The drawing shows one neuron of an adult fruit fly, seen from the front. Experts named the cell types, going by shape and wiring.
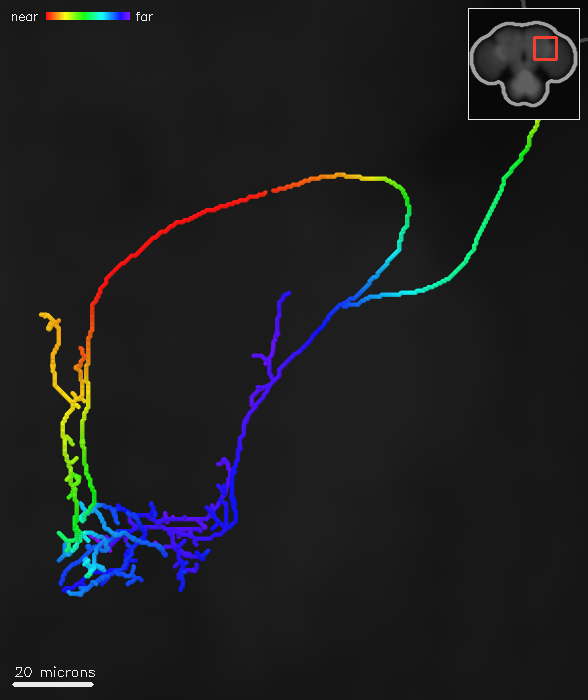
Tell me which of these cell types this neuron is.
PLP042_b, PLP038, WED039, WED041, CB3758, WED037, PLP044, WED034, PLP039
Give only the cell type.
CB3758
